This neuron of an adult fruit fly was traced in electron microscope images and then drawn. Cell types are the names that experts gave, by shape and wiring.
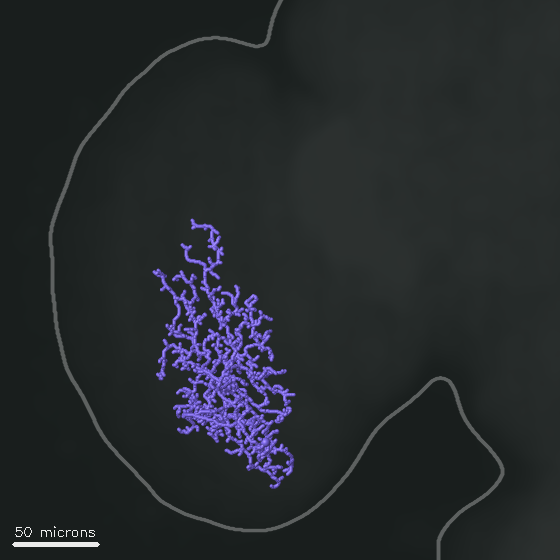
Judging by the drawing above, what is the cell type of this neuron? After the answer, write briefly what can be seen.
It is of cell type Dm20. Its broad class is optic-lobe intrinsic neuron. The cell body is at the bottom of the picture. From top to bottom in the picture it spans about 160 microns.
